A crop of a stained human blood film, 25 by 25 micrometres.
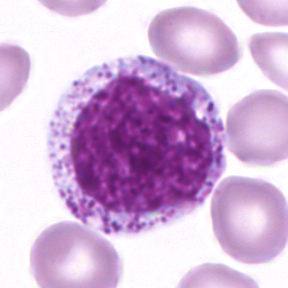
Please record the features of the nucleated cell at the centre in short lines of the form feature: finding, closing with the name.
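Shape: round, with a smooth outline
Nucleus: about 13 micrometres across, filling most of the cell
Cytoplasm: only a narrow rim left over
Between the granules: very pale, almost colourless
Granules: small, dark purple, scattered through the cytoplasm
Cell type: myelocyte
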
